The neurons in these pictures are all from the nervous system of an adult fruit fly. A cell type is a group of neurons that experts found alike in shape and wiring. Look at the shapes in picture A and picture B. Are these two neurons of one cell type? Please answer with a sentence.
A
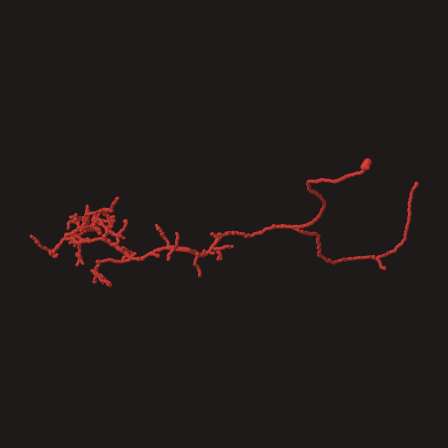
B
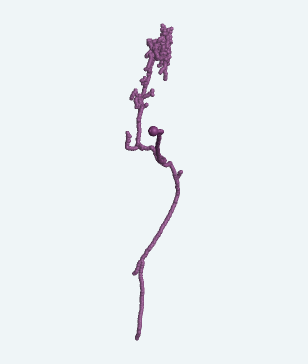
They are of the same cell type.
